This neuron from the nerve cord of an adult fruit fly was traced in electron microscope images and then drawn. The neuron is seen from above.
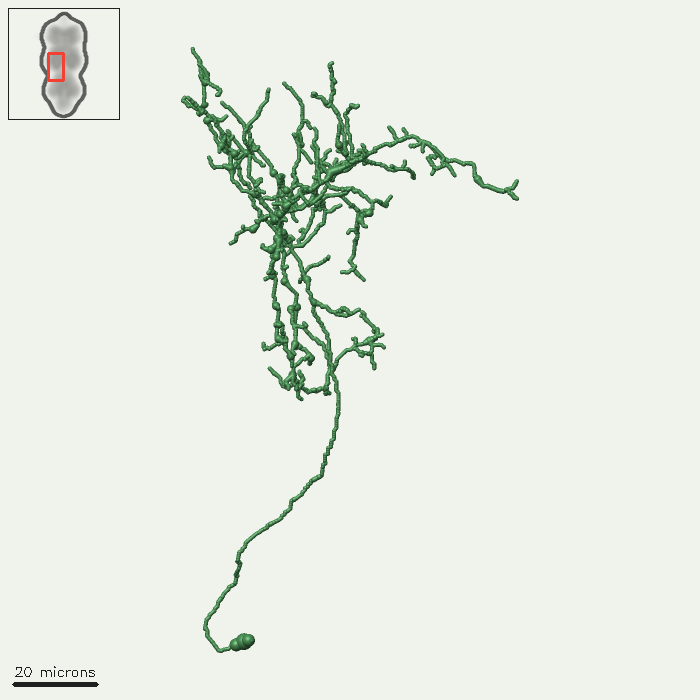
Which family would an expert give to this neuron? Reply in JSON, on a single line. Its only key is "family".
{"family": "hemilineage 20A.22A"}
